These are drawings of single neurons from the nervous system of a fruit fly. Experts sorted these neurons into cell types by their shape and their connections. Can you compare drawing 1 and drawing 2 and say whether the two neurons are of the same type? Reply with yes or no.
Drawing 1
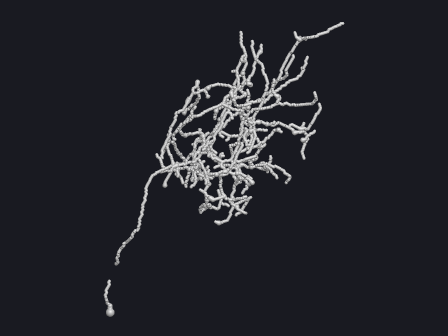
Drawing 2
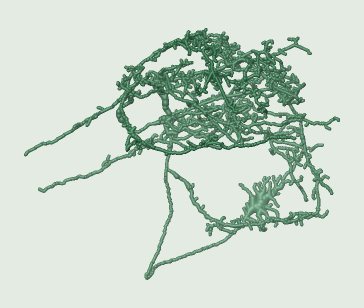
no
